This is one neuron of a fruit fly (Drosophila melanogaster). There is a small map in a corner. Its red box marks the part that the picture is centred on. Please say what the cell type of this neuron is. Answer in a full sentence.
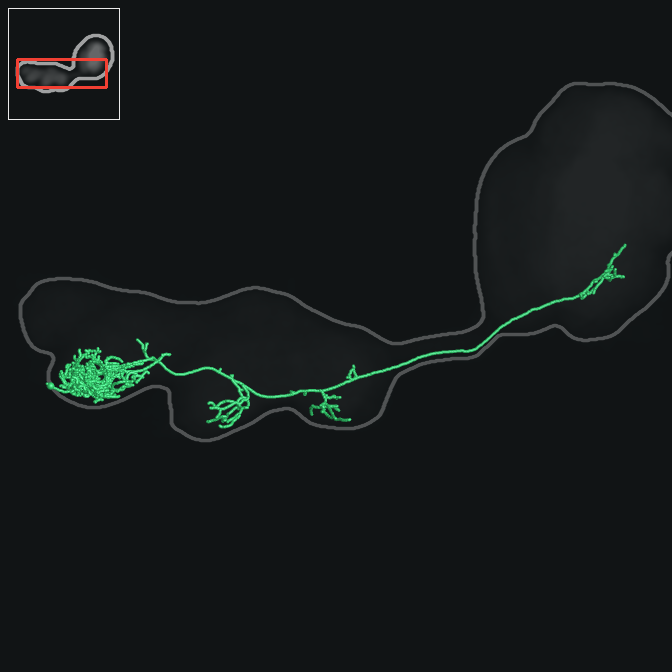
The cell type is AN05B100.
